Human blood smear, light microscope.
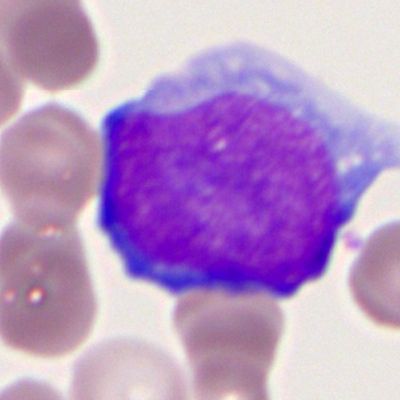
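Myeloblast, the central cell of the smear. Its pale blue cytoplasm lies mainly along the top and right of the nucleus, while along the left and lower edge it narrows to a thin rim of deeper blue. No granules are seen in the cytoplasm. The cell outline is irregular, with a wavy, uneven border at the top.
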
